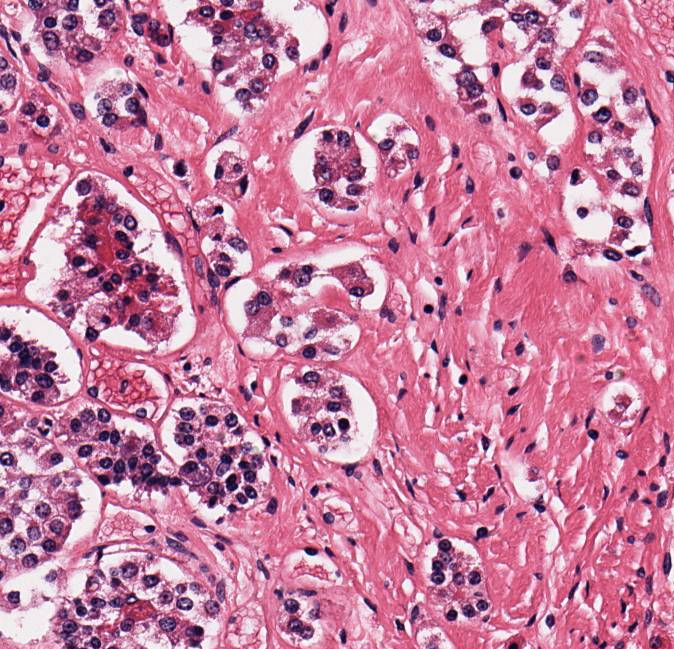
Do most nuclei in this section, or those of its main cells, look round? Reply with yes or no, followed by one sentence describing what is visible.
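Yes. The nest cells have round, darkly stained nuclei.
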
